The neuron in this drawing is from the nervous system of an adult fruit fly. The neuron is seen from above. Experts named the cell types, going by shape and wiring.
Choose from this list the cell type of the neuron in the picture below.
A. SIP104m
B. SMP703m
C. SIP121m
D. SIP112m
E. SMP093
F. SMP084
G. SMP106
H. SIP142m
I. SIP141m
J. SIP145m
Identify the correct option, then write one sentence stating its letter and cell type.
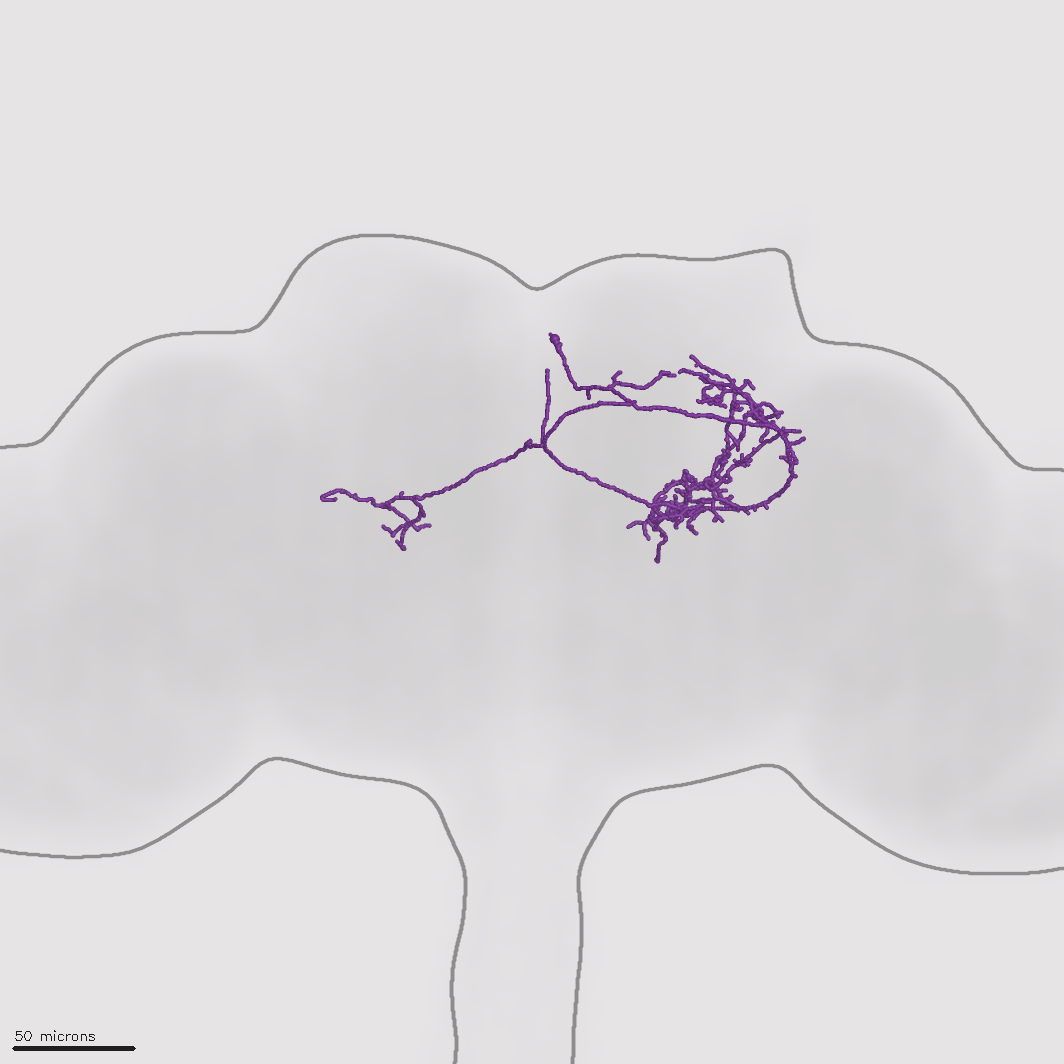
Under cell type, the neuron is listed as SIP142m, option H.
